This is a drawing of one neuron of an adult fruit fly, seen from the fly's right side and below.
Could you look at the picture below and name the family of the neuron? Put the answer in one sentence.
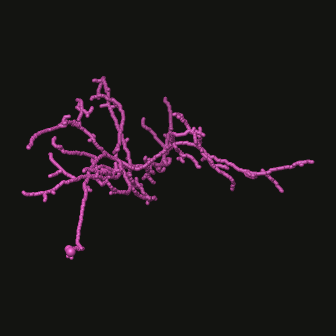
The family is hemilineage LB3.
